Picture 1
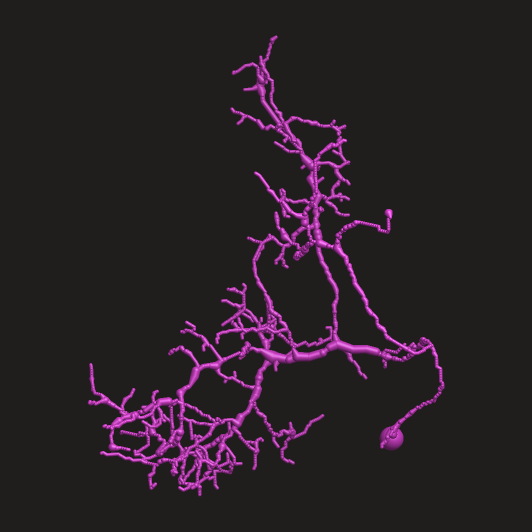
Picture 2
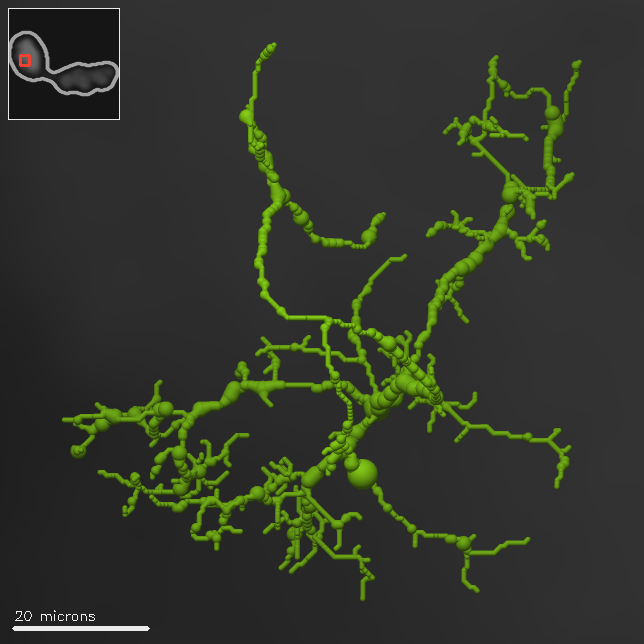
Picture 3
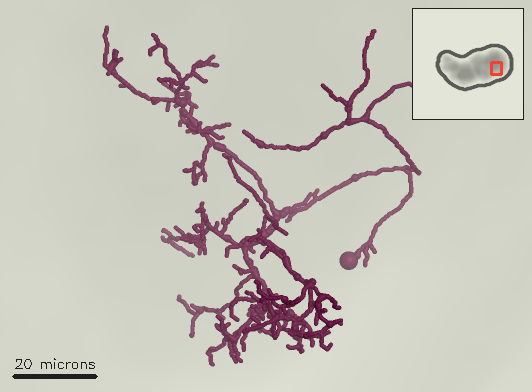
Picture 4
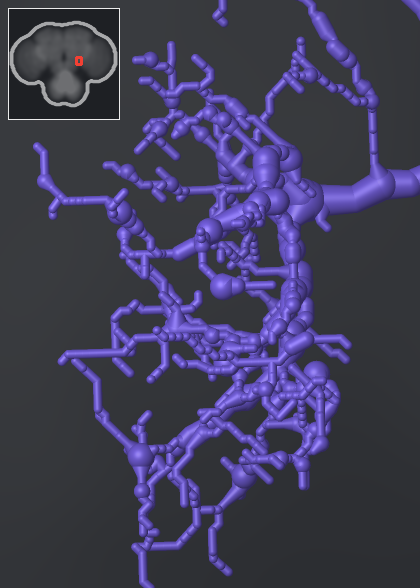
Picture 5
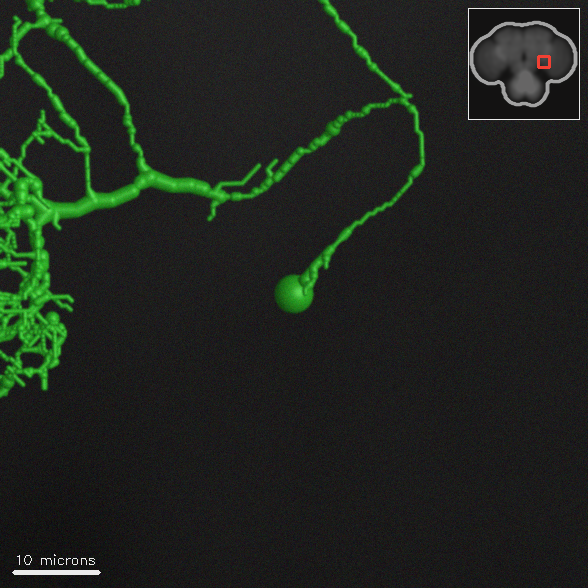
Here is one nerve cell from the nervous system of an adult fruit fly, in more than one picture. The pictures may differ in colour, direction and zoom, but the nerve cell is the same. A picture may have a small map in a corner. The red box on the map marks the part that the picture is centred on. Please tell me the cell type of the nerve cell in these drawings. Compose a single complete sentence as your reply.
The cell type CB3201 is the type of this nerve cell.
